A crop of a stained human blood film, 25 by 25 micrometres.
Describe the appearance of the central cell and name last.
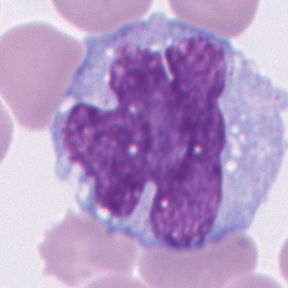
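Several small clear vacuoles lie in the cytoplasm. The nucleus takes up more than half of the cell, its folded parts joined by broad bands of nuclear material, and its chromatin is fine and lacy rather than coarsely clumped. This is a monocyte.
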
